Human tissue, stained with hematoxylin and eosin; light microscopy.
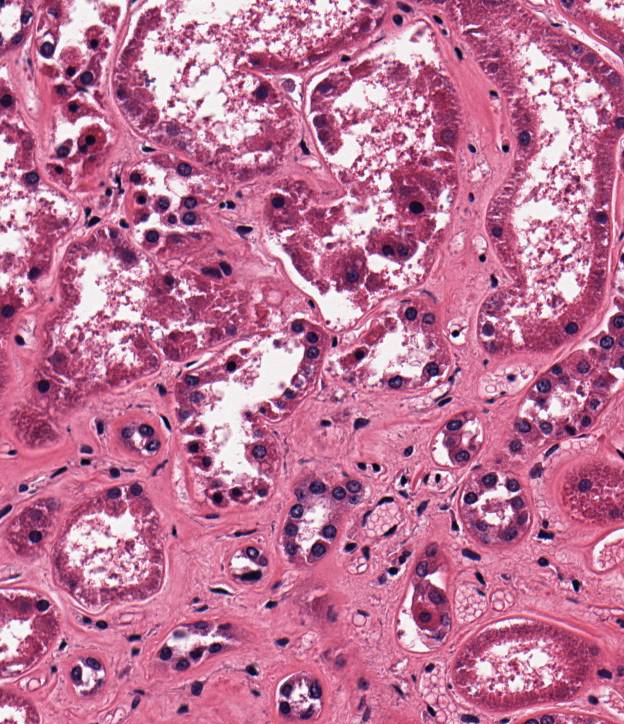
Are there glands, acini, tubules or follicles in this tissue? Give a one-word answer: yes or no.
Yes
